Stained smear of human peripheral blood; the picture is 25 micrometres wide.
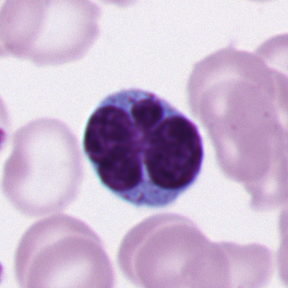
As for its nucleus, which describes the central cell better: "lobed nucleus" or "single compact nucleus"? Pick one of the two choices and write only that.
Lobed nucleus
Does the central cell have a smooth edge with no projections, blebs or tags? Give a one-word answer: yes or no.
Yes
